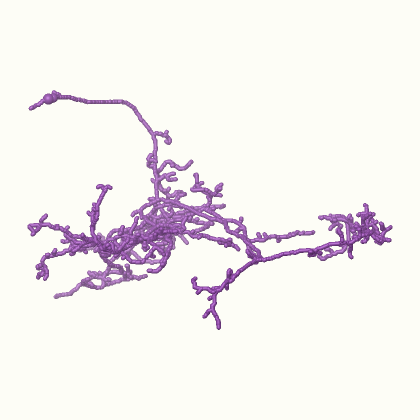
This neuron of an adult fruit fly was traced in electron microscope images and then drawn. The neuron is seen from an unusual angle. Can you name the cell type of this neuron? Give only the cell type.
SMP245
